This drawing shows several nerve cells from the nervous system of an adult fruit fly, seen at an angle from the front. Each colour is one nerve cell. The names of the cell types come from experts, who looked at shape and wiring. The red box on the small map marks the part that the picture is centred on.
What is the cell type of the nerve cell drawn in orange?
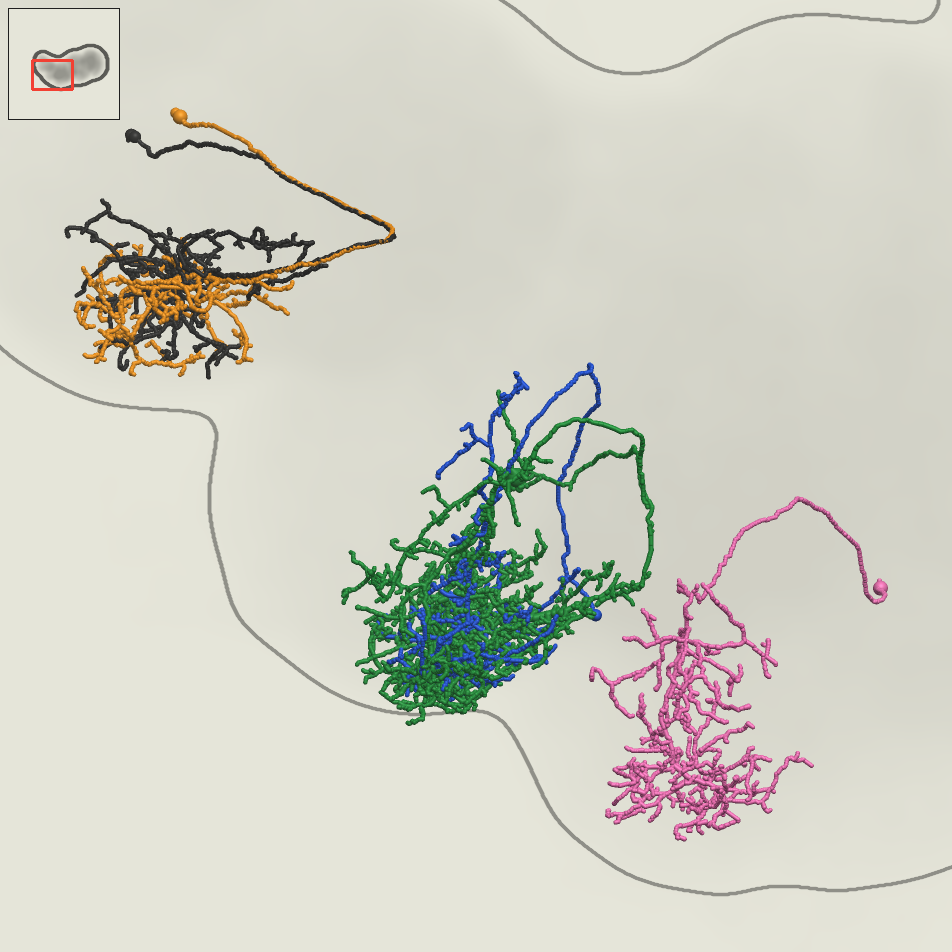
IN12B059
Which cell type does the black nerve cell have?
IN12B077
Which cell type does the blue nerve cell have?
IN12B065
